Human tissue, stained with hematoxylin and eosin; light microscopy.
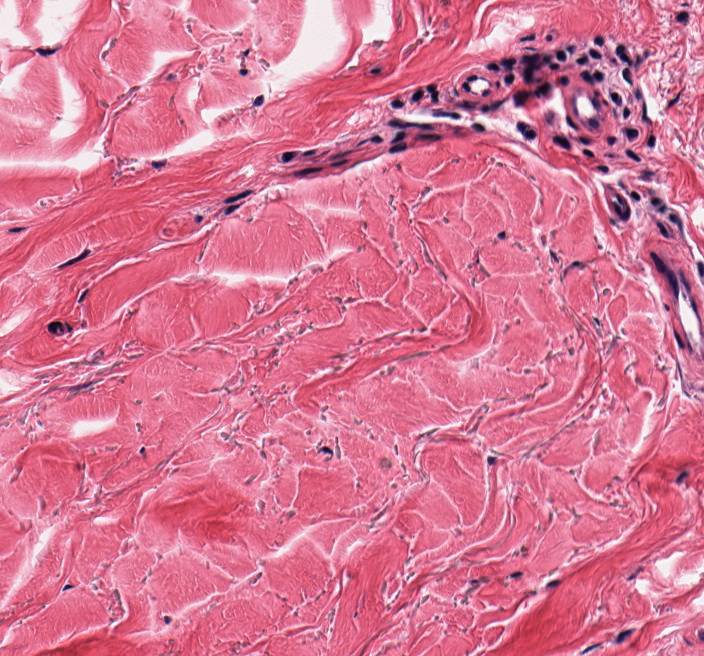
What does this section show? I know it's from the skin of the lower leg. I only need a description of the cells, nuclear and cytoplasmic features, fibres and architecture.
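You'll notice the nuclei are few and far between, small, dark and mostly elongated, sitting in the thin spaces between bundles. Up in the top right corner there's a little cluster of small vessels, their round lumens open and ringed by crowded dark nuclei. There's no epithelium, no glands and no tubules anywhere in the field, and no fat cells either.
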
